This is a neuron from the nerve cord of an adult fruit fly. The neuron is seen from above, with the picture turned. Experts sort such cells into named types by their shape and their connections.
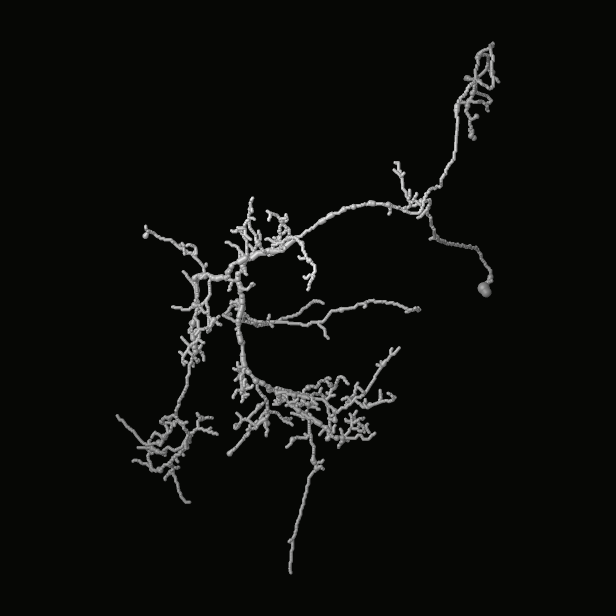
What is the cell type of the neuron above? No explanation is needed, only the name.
vMS11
